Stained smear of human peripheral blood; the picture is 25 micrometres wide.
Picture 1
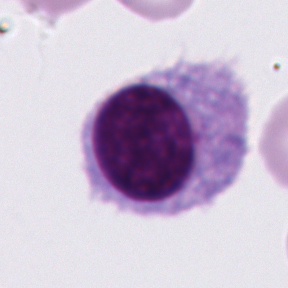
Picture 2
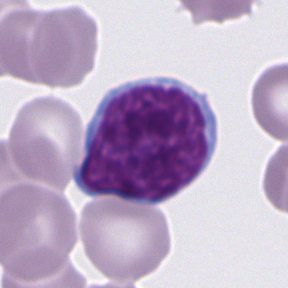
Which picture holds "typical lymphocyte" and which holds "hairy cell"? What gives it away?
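In the first picture you have a hairy cell, and in the second a typical lymphocyte. Begin at the border: the hairy cell's is ragged and irregular, with fine hair-like projections clearest along the top edge, while the typical lymphocyte tapers to a blunt point at the lower left. The hairy cell's cytoplasm is pale bluish-lilac, forming a broad zone on the right and only a narrow rim on the left; the lymphocyte has just a thin rim surrounding its nucleus.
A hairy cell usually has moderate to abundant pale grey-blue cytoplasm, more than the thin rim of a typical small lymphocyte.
That shows in the nuclear share: about 50% of the cell's area in picture 1, about 80% in picture 2. The hairy cell measures about 15 by 13 micrometres, and its round nucleus, about 10 micrometres across, lies toward the left. Chromatin is dense in both, dark purple throughout in the hairy cell and coarsely clumped in the lymphocyte, and neither shows a distinct nucleolus.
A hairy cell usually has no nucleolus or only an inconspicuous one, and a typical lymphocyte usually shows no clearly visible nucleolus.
Finally, the typical lymphocyte has no granules or vacuoles in its cytoplasm.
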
